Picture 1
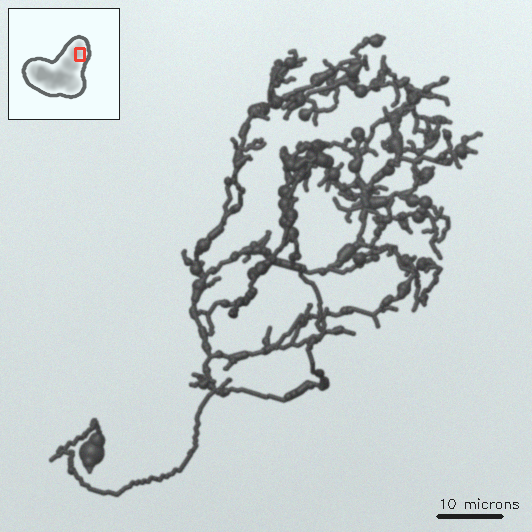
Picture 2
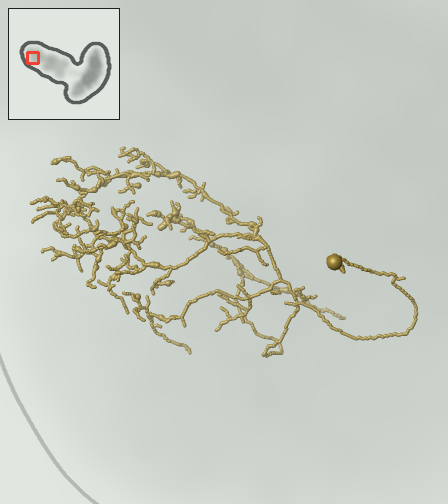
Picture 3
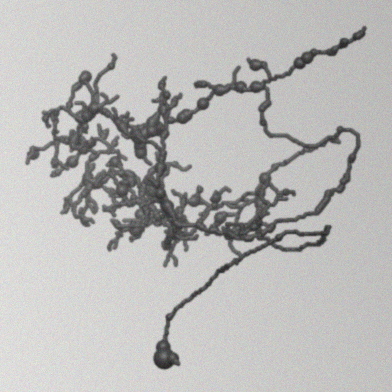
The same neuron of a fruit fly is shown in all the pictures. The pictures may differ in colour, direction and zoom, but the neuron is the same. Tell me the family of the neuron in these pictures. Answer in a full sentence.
The family is hemilineage 14A.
